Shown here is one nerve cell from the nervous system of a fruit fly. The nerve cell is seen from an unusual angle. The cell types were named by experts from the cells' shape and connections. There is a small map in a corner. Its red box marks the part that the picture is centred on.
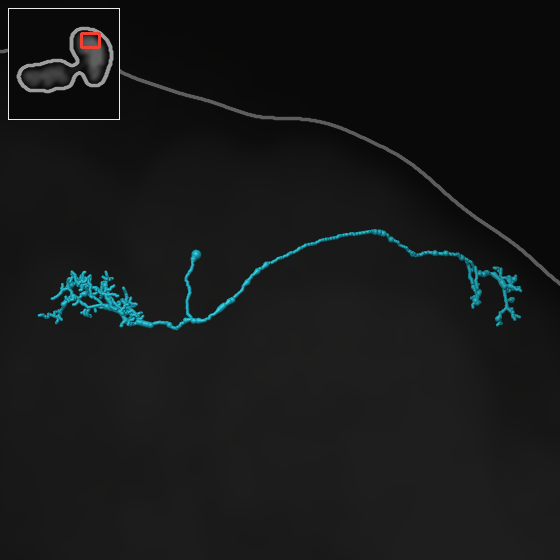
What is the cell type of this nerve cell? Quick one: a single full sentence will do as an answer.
The nerve cell has LC10a as its cell type.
